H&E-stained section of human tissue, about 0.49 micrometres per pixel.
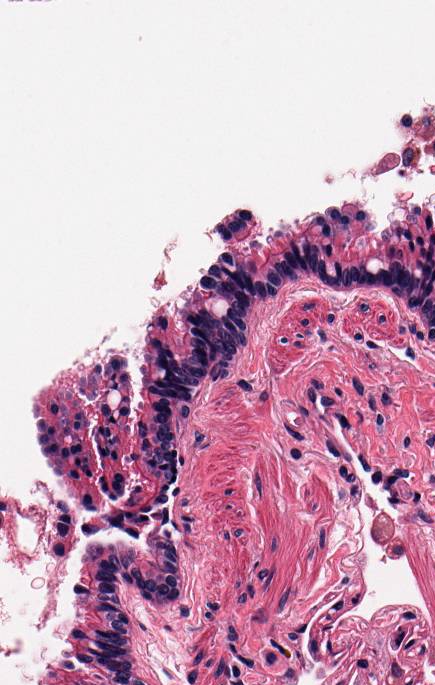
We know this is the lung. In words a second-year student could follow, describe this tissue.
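Distribution: tissue in the right and lower part of the field, empty space in the upper left. Upper border: small round clear vacuoles scattered among the epithelial cells. Left edge: the lining thrown into small folds that project into the empty space. Stroma: no glands present.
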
